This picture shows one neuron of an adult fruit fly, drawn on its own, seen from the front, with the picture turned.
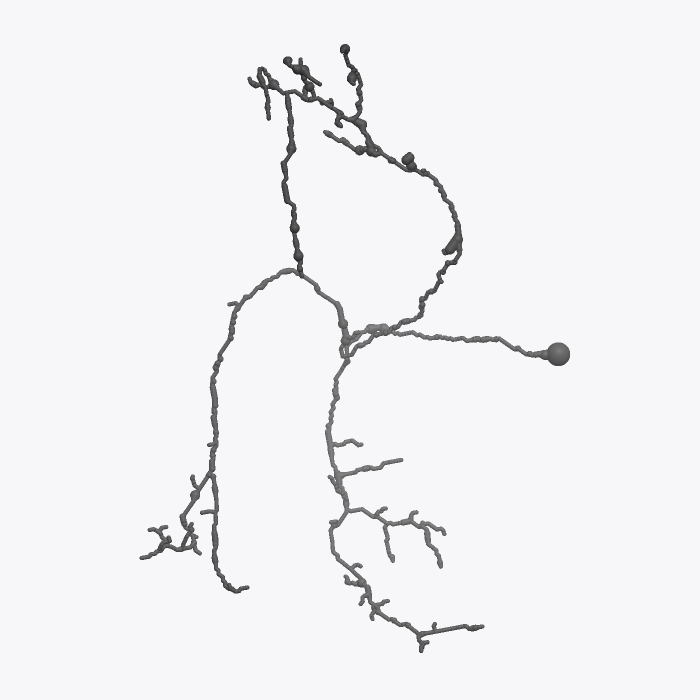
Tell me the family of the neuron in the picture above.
hemilineage LHp2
